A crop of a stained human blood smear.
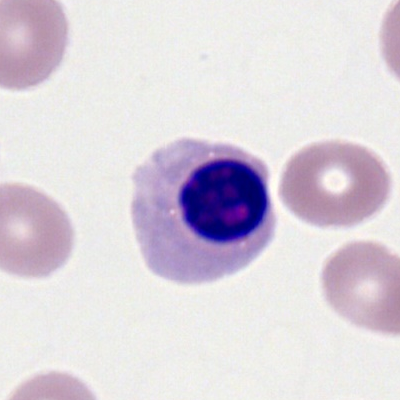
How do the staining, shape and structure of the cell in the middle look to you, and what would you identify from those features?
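First, the nucleus: it lies off-centre, over toward the right side of the cell. Its chromatin looks dense and dark purple, gathered into coarse clumps. The cytoplasm is plentiful, I'd say, spreading as a wide area mostly to the left of the nucleus. Its colour is a pale greyish-blue. So this cell is an erythroblast.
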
